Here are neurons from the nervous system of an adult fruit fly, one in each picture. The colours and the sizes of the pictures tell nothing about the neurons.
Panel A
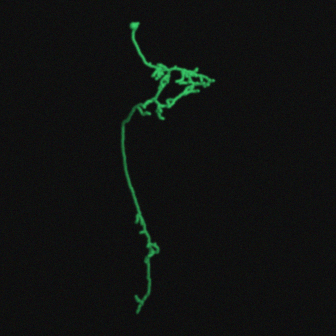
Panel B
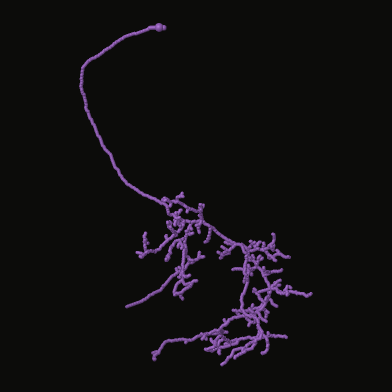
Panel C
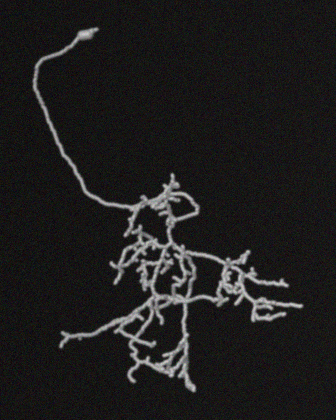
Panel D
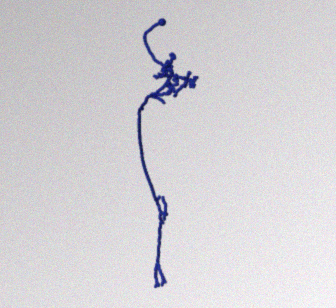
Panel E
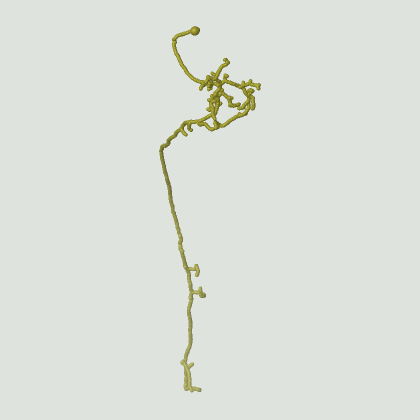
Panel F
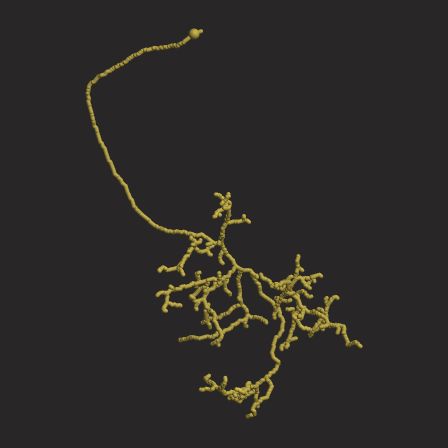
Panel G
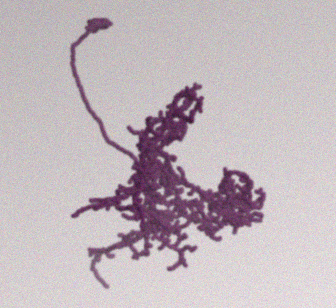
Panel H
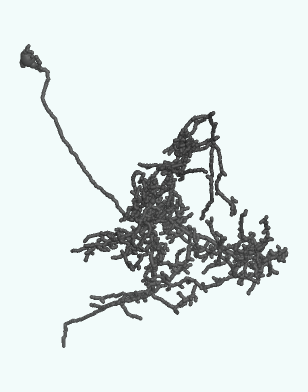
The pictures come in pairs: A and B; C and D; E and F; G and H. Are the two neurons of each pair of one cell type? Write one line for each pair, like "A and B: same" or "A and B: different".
A and B: different
C and D: different
E and F: different
G and H: same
